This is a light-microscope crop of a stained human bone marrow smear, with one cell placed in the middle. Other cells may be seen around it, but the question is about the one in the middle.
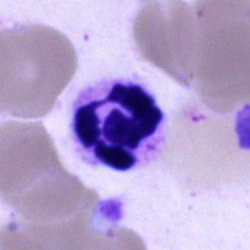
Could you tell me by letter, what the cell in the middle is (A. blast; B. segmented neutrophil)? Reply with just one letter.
B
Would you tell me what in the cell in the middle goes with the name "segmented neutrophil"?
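Start with the outline: it is round and smooth. Next, the chromatin is dark purple and densely clumped. The cytoplasm is pale pinkish-lilac and holds fine pinkish-violet granules.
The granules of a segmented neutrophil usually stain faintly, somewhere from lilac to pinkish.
The pinkish tint of the granules here fits that range for a segmented neutrophil.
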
